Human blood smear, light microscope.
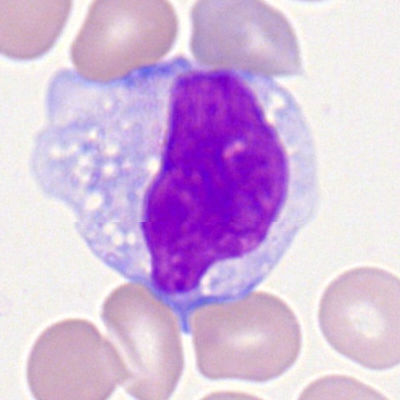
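Monocyte, the cell in the middle. I notice first that its outline is irregular, the border on the left side uneven and bumpy. The nucleus stains deep purple, and its texture looks mottled and folded. To the left of the nucleus, many small clear vacuoles dot the cytoplasm. And at the bottom edge, a small tapering bluish projection sticks out.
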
